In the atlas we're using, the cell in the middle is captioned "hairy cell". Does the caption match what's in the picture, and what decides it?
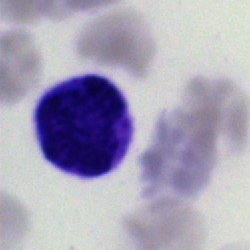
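Hairy cell does not fit; the cell is a lymphocyte. Against hairy cell, the cytoplasm is at most a very thin, slightly paler violet rim, best seen on the right.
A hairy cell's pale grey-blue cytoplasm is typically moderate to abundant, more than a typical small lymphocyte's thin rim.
For lymphocyte, the chromatin is dense, dark purple and coarsely clumped, and no cytoplasmic granules are visible.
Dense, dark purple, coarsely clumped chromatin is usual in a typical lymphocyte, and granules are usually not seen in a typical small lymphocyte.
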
